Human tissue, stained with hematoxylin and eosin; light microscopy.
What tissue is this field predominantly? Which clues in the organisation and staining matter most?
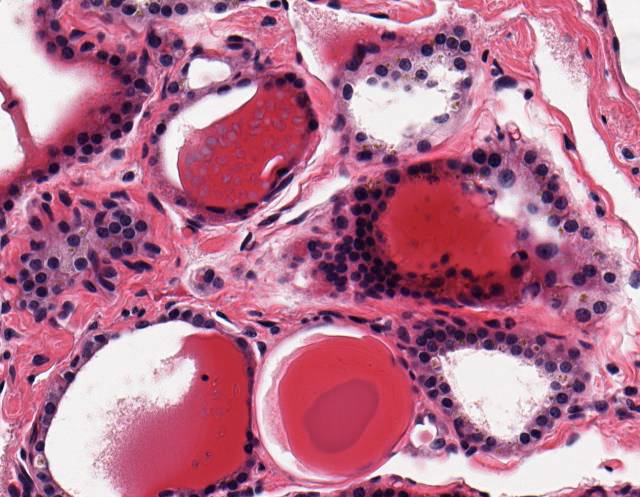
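This field mainly shows the thyroid follicle. See the rounded, cell-lined spaces of varying size, with bands of pink fibrous stroma between them.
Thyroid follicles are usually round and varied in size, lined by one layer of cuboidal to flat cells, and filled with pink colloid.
Their lining cells are low cuboidal to flattened, with round, dark nuclei. At lower centre, one round space holds pink material with a darker central core and a paler outer rim. A clear crescent-shaped gap separates that material from the lining in several spaces, such as at upper left of centre.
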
